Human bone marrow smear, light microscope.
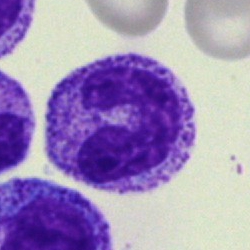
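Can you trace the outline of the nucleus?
Yes: it curves into a horseshoe around a pale central area, and its chromatin is dark purple and clumped.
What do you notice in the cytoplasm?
Many purple granules scattered throughout, and no vacuoles.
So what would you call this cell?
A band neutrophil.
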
